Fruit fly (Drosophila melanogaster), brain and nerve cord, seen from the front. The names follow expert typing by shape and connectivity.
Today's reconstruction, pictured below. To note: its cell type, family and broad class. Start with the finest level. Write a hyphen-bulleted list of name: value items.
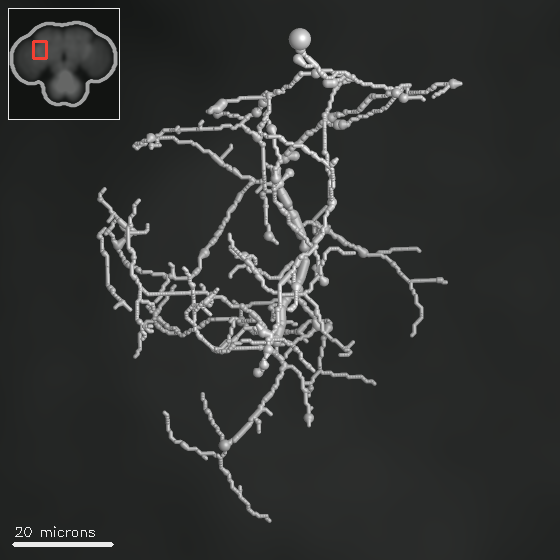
- cell type: AVLP231
- family: hemilineage VLPl&d1_dorsal
- broad class: central-brain intrinsic neuron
